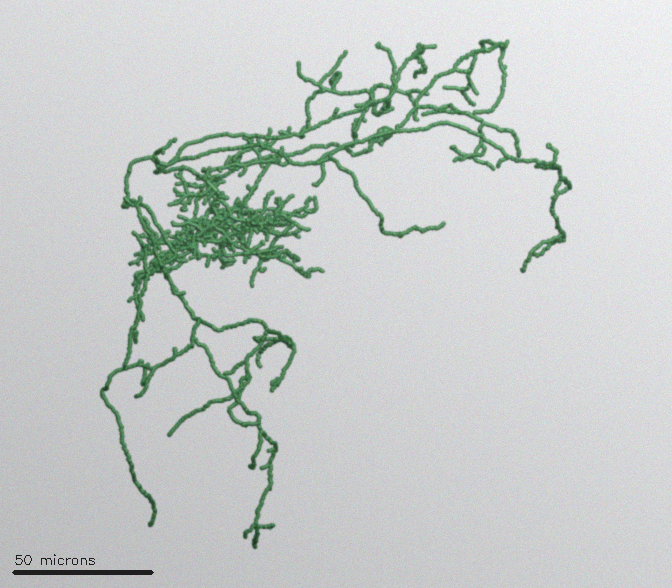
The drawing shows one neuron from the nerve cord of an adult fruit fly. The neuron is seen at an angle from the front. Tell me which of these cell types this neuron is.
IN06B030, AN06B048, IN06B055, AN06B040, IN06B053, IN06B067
IN06B030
